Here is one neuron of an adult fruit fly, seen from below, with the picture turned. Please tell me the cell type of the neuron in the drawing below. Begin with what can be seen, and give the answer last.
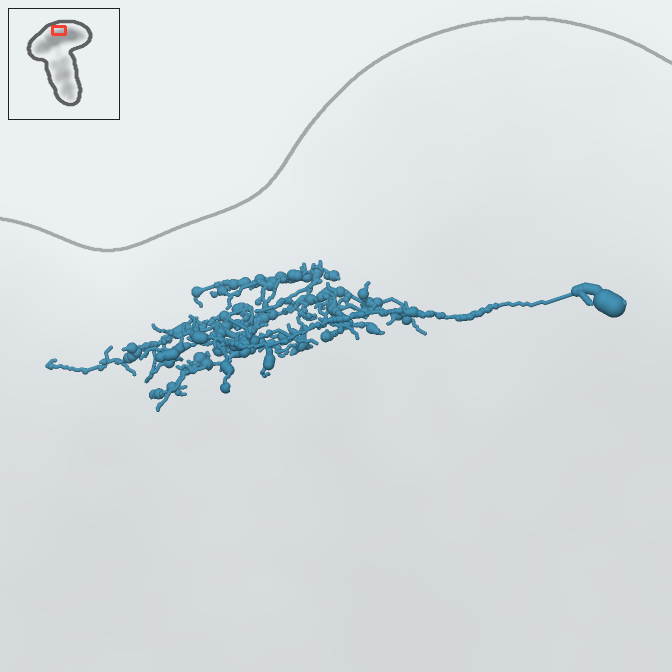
The cell body can be seen on the right of the picture. The picture shows dozens of branch ends. It is a central-brain intrinsic neuron. It is of cell type GNG377.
